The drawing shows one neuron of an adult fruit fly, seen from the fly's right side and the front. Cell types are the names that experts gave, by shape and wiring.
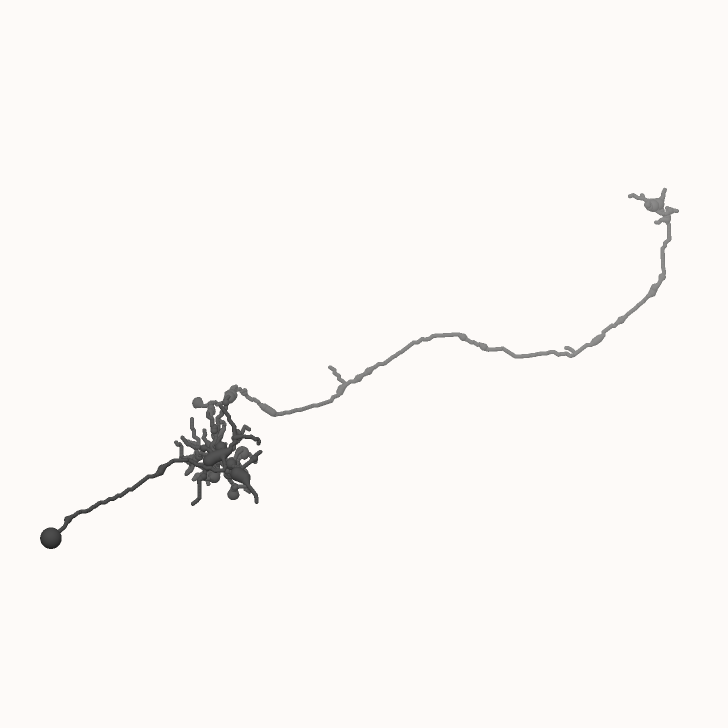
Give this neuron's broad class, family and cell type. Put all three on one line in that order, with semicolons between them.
optic-lobe intrinsic neuron; Tm; Tm5c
